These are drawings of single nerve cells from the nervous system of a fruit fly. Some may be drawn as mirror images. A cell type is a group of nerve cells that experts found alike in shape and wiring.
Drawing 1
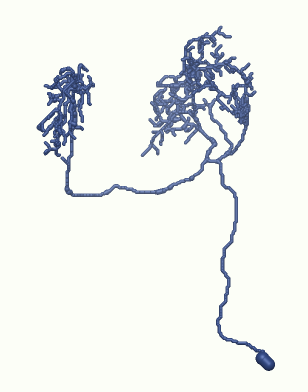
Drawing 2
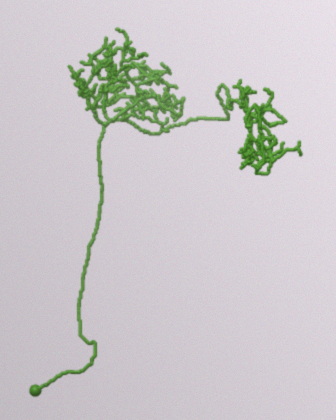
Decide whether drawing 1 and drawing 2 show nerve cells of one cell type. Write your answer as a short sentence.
They are of the same cell type.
